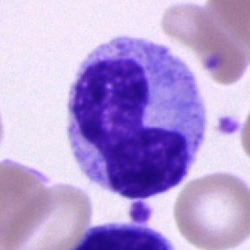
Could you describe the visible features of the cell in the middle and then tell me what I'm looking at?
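Let's start with the nucleus, which is deeply indented on its upper right side, so it takes a curved, kidney-like shape. Its chromatin is dark purple and coarsely clumped. Now look at the cytoplasm, pale lilac and widest in the upper right part of the cell. Fine lilac granules are scattered all through it. This cell is a metamyelocyte.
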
